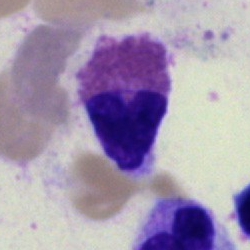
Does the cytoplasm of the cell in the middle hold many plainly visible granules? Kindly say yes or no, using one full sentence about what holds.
Yes, visible granules are present in great number in its cytoplasm.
